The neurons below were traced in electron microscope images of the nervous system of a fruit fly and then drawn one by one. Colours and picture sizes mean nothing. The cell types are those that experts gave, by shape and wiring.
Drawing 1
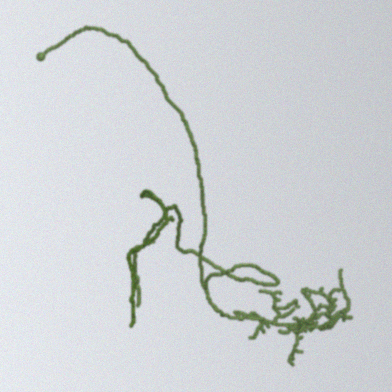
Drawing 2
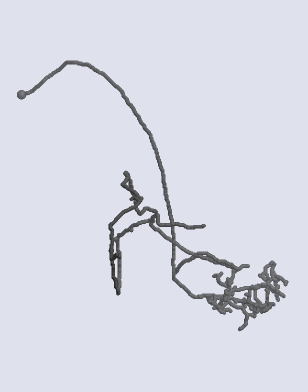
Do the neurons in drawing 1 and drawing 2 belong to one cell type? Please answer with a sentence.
They are of the same cell type.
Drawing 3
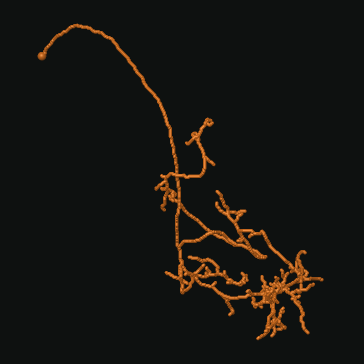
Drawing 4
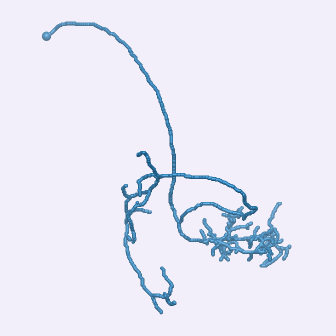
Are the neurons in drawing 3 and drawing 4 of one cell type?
They are of different cell types.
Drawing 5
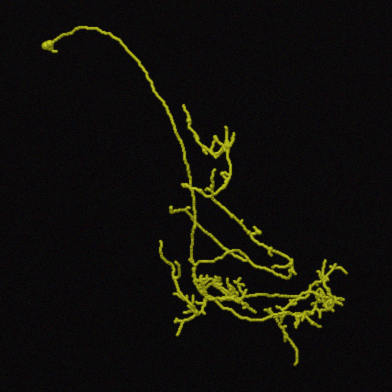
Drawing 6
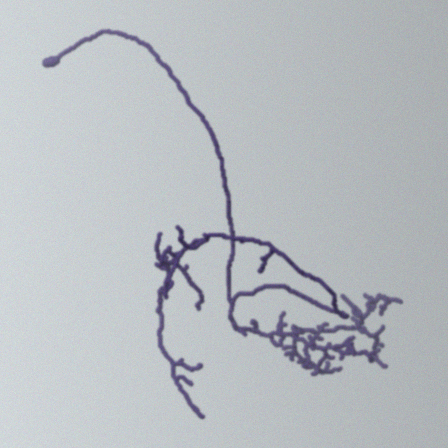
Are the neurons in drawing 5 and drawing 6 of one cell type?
They are of different cell types.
